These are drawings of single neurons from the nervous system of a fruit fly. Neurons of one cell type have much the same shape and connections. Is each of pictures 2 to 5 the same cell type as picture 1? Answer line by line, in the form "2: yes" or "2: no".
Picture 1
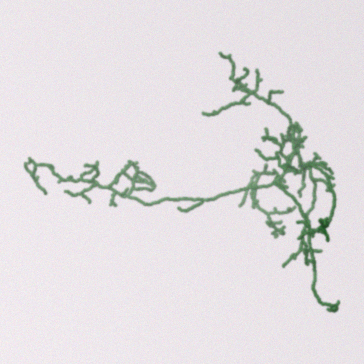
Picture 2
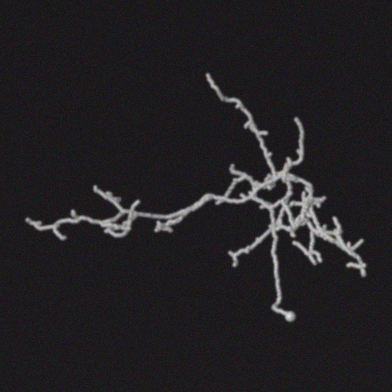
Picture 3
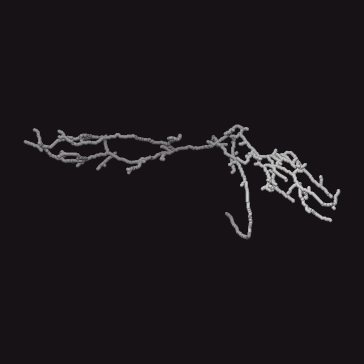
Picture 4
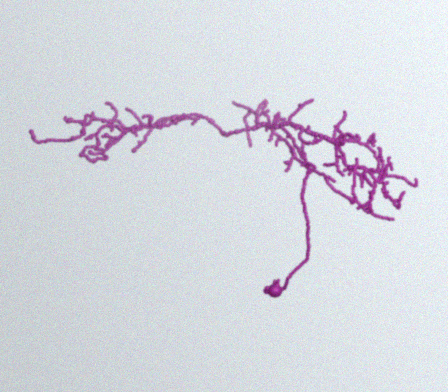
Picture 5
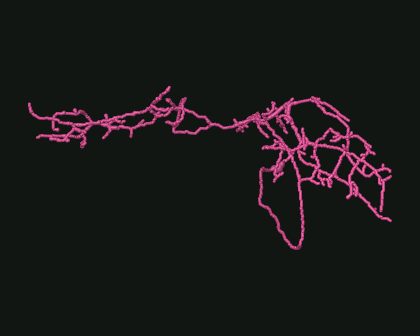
2: yes
3: no
4: no
5: no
